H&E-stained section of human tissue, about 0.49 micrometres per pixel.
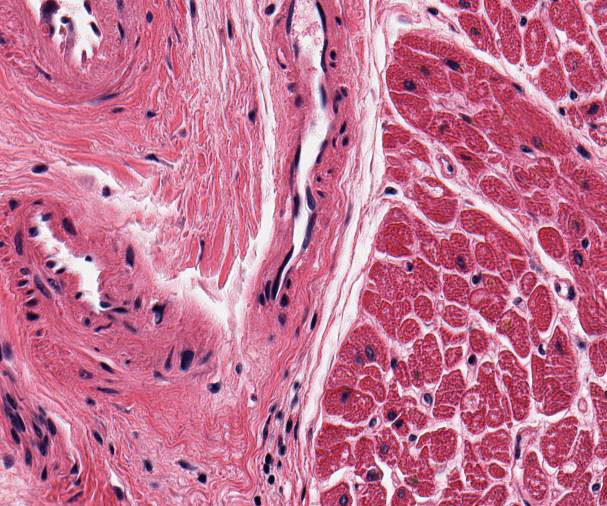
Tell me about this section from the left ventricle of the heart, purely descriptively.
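Right side: muscle fibres cut across, forming rounded to polygonal profiles. Where a profile shows a nucleus, it is central, within deep red cytoplasm. Thin pale strands carrying small scattered nuclei separate these profiles. Left side: wavy eosinophilic fibres containing scattered elongated dark nuclei.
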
